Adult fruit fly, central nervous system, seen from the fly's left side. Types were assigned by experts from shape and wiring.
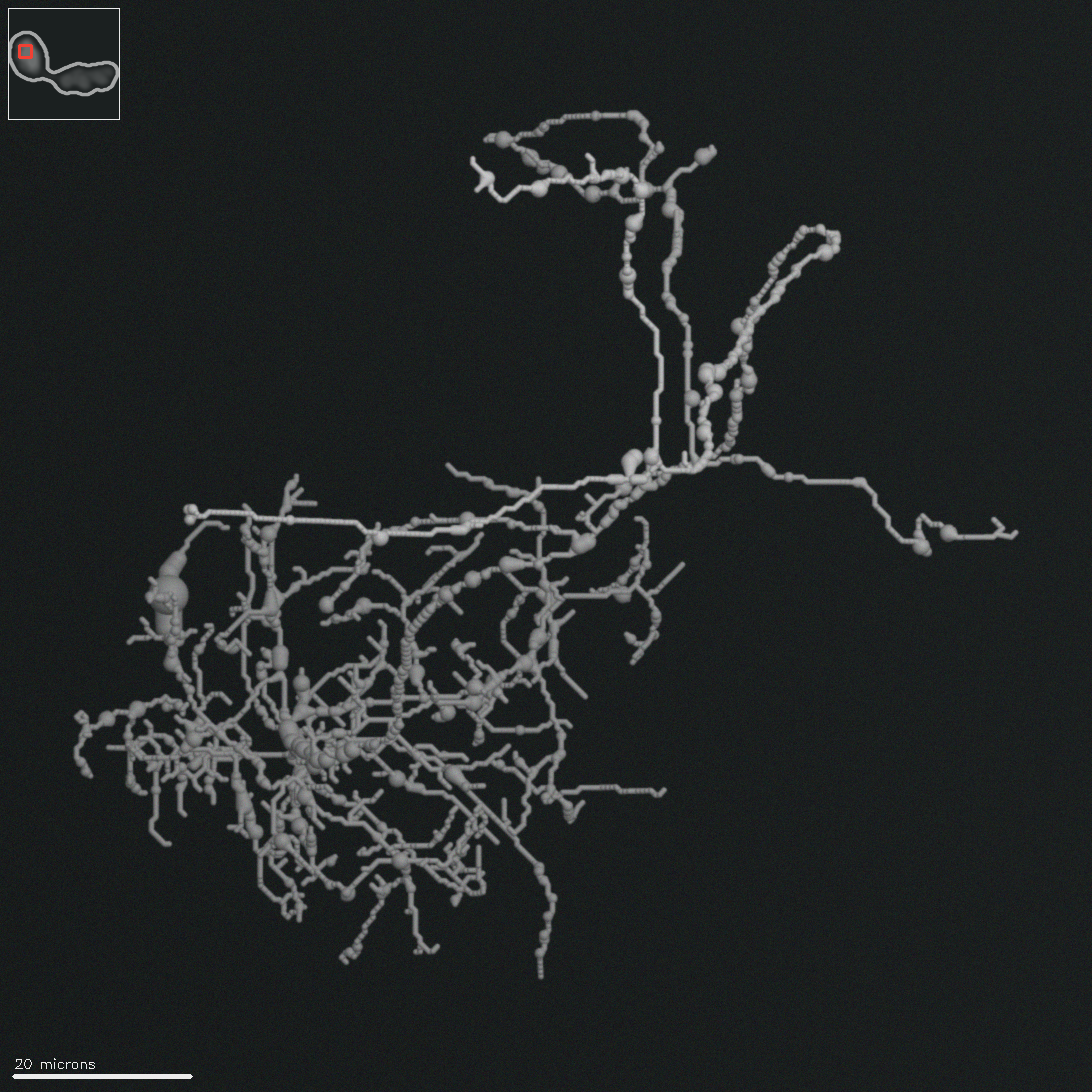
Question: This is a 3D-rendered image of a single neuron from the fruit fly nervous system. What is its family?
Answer: hemilineage VLPl2_medial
